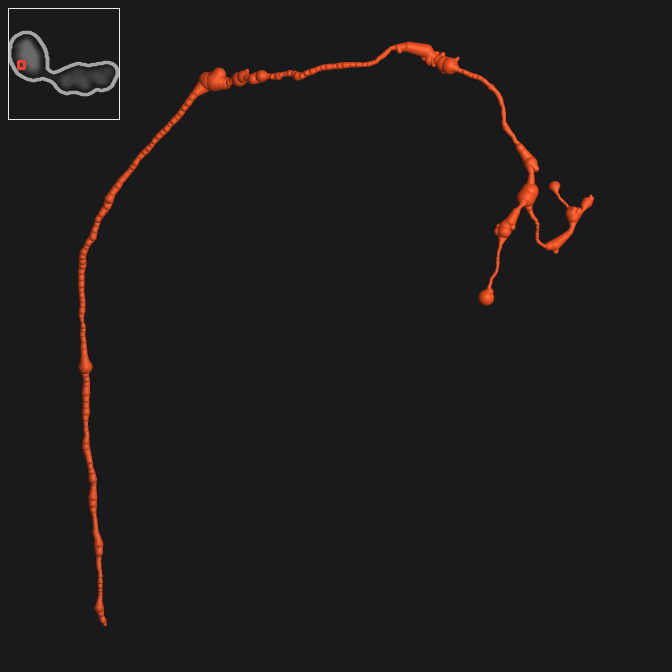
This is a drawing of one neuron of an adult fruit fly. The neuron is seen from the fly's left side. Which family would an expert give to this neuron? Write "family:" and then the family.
family: ENS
